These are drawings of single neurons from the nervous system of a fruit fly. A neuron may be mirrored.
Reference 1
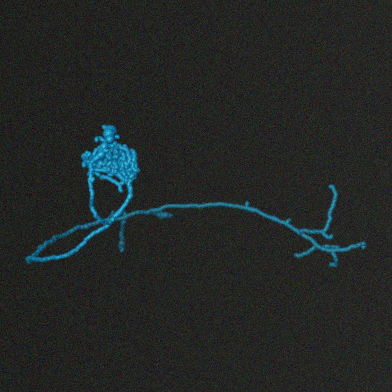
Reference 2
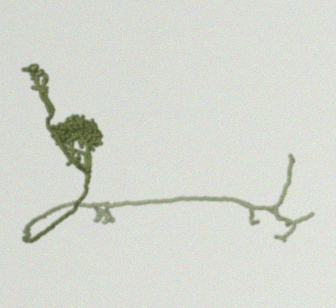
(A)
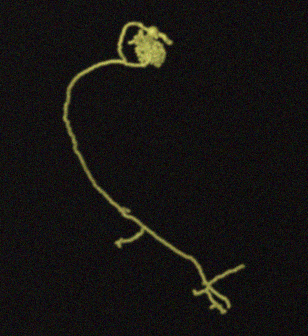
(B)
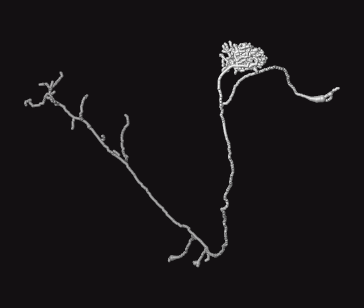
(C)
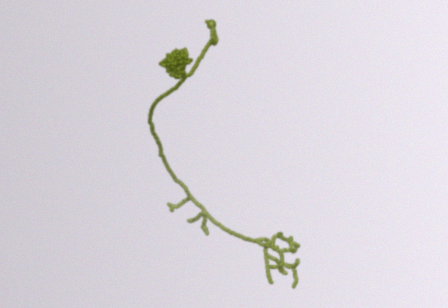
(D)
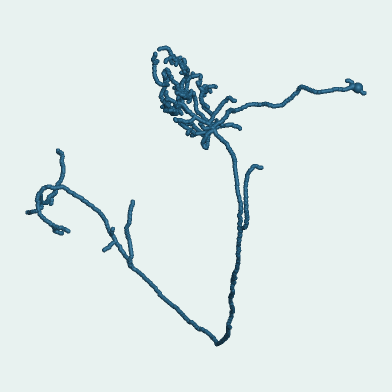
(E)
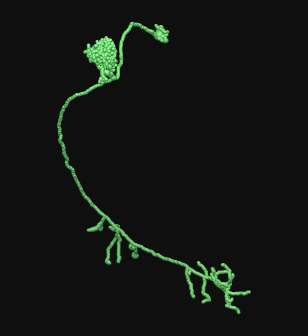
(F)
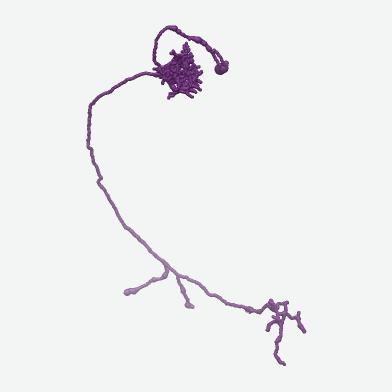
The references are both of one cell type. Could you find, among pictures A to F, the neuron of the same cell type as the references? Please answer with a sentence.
Picture A shows a neuron of the same cell type.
